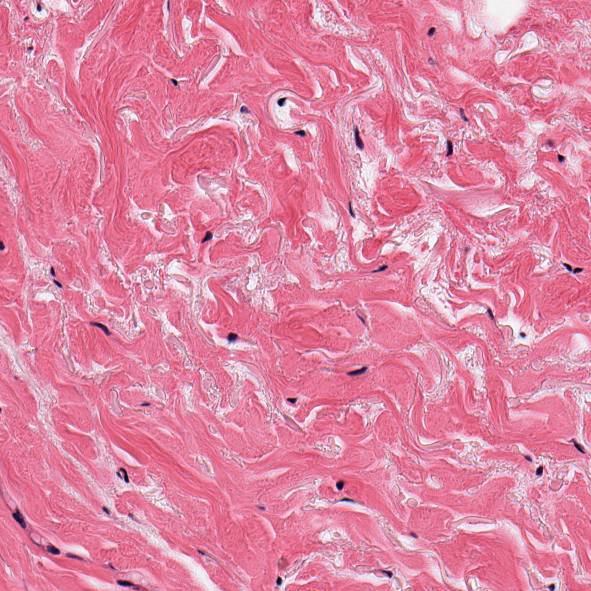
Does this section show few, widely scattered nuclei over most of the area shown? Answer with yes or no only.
Yes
